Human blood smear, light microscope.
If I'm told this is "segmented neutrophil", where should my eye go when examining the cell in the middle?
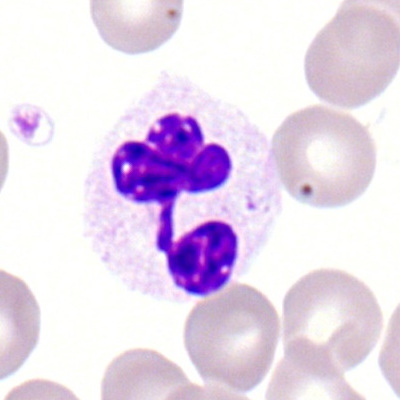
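Look first at the nucleus: it is split into separate lobes instead of forming a single mass, and that goes with a segmented neutrophil. Now follow the lowest lobe, and you'll see it is joined to the upper lobes by a thin thread of nuclear material.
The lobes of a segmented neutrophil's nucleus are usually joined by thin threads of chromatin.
So that thread fits well. Next, the cytoplasm: there is plenty of it, pale pink-lilac, with fine, faint pinkish granules.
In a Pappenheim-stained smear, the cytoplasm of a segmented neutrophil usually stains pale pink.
The pale pink tone here agrees with that, and nothing in this cell runs against the name.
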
